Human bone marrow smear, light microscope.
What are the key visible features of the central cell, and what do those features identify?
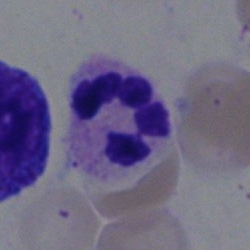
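Nucleus split into several separate lobes, set in a ring around a paler centre. Lobe chromatin dark purple and dense. Cytoplasm plentiful, pale pinkish-lilac, carrying fine, faint lilac granules. Segmented neutrophil.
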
